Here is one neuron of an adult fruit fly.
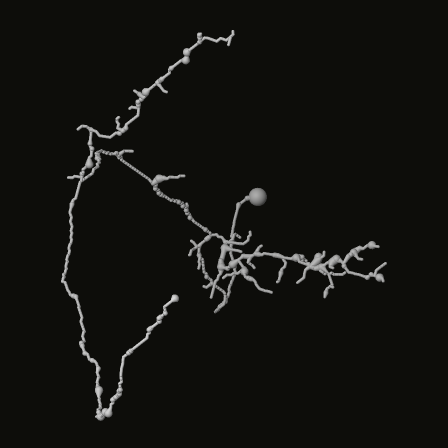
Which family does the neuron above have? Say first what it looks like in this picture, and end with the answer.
The cell body can be seen in the middle of the picture. Dozens of branch ends can be seen. This is an optic-lobe intrinsic neuron. The family is TmY.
